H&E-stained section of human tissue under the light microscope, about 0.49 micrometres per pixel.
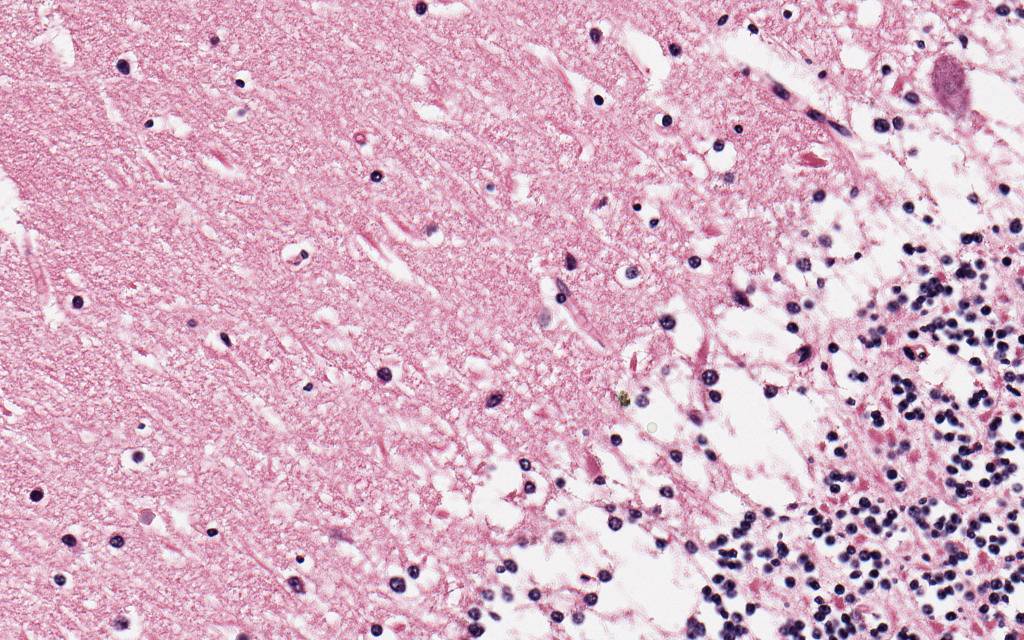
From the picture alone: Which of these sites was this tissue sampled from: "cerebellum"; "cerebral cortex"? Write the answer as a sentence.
The site this tissue was sampled from is the cerebellum.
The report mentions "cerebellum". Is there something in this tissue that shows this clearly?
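This is cerebellum.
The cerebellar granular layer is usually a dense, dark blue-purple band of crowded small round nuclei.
A crowded layer of small, round, uniformly dark nuclei with very scant cytoplasm in the lower right corner fits this.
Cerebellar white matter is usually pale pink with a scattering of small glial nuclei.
The pale pink, sparsely nucleated neuropil filling the left and upper part of the field matches this. It has a fine fibrillary, granular texture, and many of its small dark nuclei sit within clear halos.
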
